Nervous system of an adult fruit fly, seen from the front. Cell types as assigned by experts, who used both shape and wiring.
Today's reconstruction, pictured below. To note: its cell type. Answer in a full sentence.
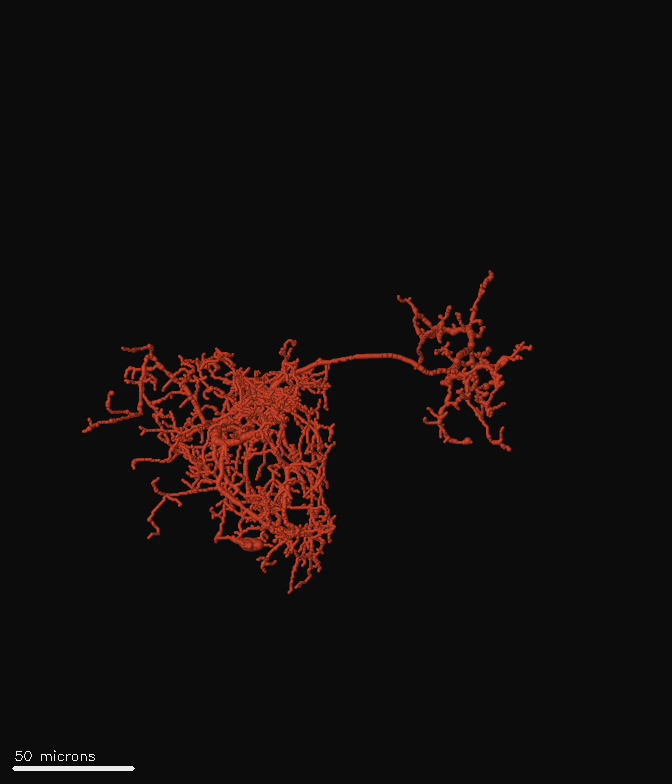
The cell type is IN07B010.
